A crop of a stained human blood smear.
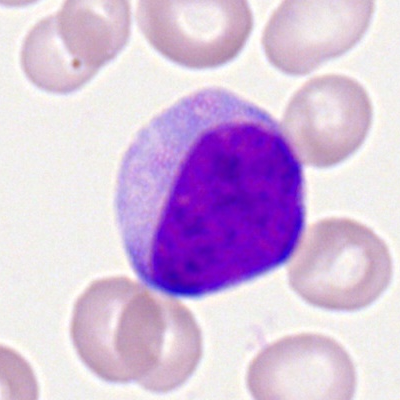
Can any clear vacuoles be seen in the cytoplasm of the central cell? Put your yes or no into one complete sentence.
No, the cytoplasm of the cell is free of vacuoles.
